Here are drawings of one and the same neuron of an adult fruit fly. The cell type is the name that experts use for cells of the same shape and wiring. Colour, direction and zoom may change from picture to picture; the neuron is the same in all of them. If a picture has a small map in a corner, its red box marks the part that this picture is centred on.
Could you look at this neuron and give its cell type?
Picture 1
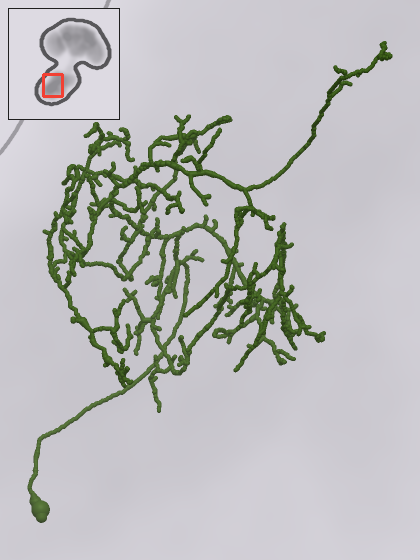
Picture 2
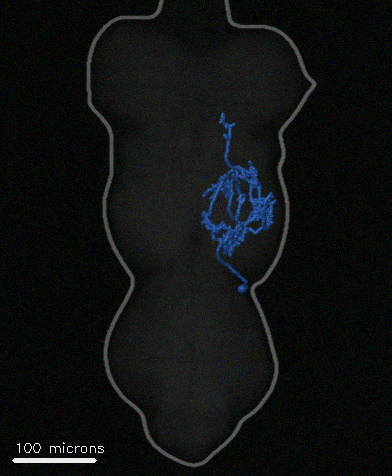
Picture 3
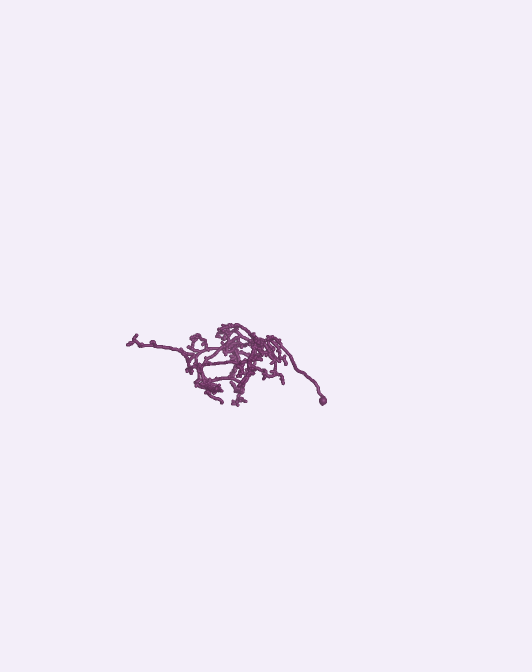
IN03A030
